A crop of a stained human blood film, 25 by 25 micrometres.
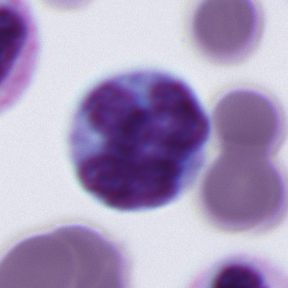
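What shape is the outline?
Round and smooth, I'd say, and about 12 micrometres across.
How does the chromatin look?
Dark purple and coarsely clumped, in a nucleus filling about 80% of the cell's area.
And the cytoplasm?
Pale greyish blue, with its widest area on the left side of the cell.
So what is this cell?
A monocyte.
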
